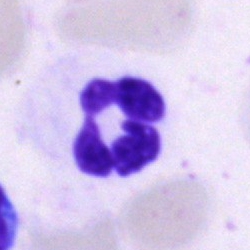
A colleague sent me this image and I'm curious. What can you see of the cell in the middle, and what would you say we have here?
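Nucleus: four lobes in a ring around a central clear hole, the hole as pale as the background around the cell. No nucleoli visible. Outer cell border faint, hard to separate from background. Segmented neutrophil.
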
